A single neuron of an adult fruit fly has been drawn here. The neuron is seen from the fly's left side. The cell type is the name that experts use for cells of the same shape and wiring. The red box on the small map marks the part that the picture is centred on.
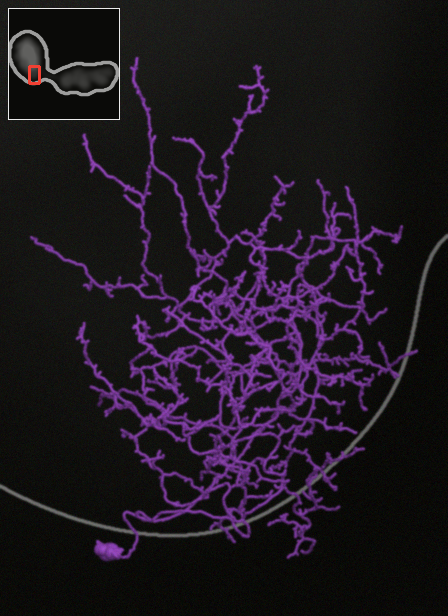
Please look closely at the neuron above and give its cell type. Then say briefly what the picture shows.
The cell type is Mi18. This is an optic-lobe intrinsic neuron. As drawn here it is taller than it is wide.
